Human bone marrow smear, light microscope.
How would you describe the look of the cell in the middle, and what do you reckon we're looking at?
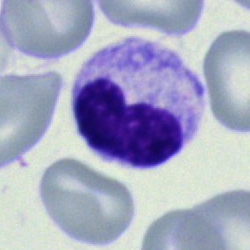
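Looking at this cell, the nucleus is kidney-shaped, with a notch along its upper side. It sits toward the lower left of the cell. Its chromatin is dense and dark purple. The cytoplasm holds fine purple granules. So: a band neutrophil.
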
